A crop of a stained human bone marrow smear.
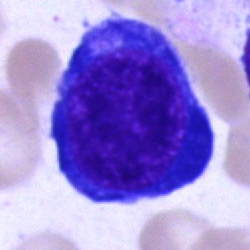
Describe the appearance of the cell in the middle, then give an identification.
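Look first at the outline, which is roughly round with a slightly uneven, bumpy edge. The cytoplasm is a deep, intense blue, and it shows neither granules nor vacuoles. The cell is a proerythroblast.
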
